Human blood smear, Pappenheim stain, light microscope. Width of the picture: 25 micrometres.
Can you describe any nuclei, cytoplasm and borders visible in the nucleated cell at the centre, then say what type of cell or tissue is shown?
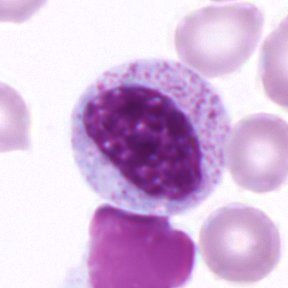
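Cell about 14 micrometres across. Nucleus oval, about 12 by 8 micrometres, filling about 50% of the cell's area. Nucleus off-centre, shifted toward the left side of the cell. Chromatin coarse and clumped, small paler gaps between the clumps. Cytoplasm with many fine reddish-pink granules, scattered throughout rather than densely packed. Name: metamyelocyte.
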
